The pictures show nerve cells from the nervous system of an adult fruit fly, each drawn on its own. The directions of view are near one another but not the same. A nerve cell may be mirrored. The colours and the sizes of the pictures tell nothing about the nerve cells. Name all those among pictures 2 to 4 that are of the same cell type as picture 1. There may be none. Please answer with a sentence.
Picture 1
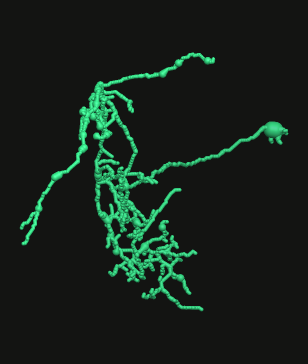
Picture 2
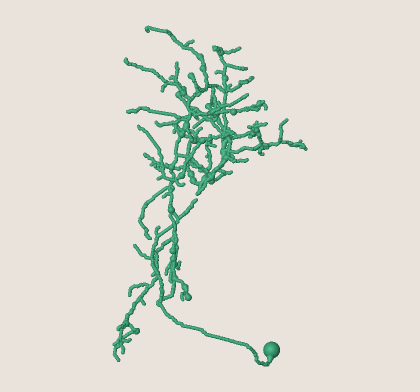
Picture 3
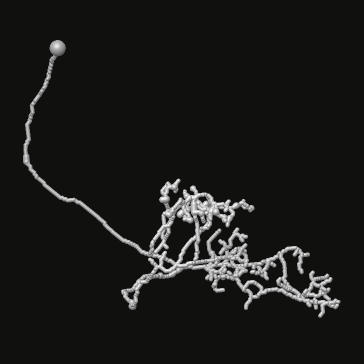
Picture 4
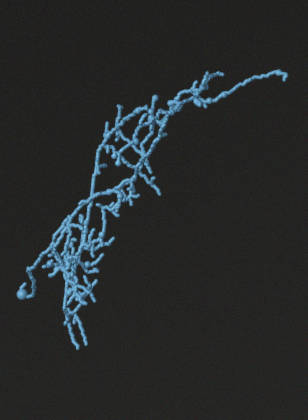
Picture 4 is of the same cell type.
